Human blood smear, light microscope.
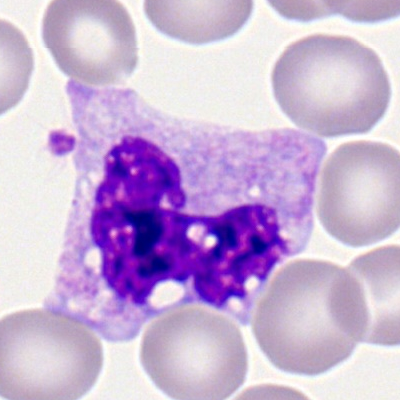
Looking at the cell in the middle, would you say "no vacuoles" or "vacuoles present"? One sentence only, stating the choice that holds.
In the cytoplasm of the cell there are one or more clear vacuoles.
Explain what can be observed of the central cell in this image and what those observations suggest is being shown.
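Outline first: irregular and angular rather than round. Next, the nucleus, folded into an irregular, convoluted shape. Then the cytoplasm, abundant and pale grey-blue. Last, its contents: fine, dust-like pinkish-purple granules. The cell is a monocyte.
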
